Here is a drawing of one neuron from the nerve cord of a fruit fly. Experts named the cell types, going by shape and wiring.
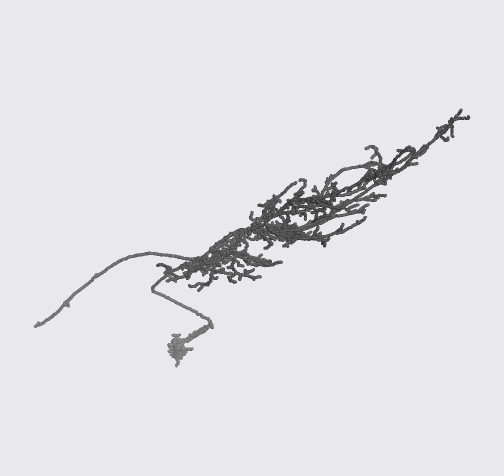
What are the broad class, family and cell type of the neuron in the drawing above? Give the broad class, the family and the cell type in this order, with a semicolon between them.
motor neuron of the nerve cord; hemilineage 16B; MNhm03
